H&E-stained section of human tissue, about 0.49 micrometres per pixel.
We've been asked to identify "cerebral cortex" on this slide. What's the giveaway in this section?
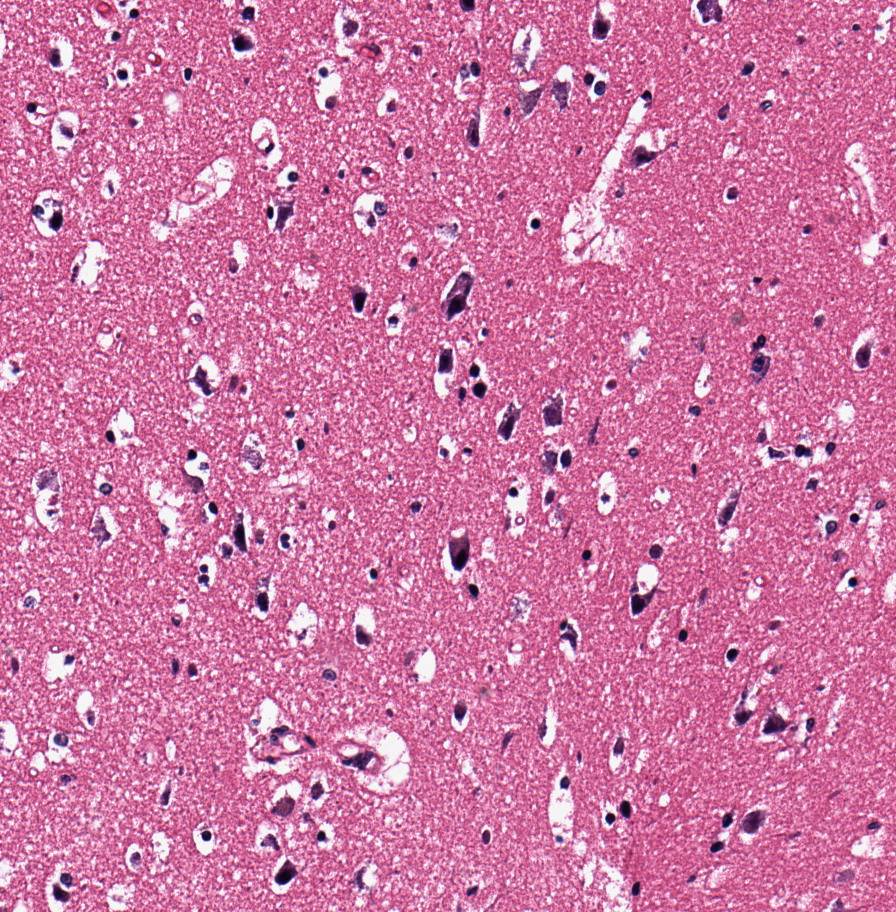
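Start with the larger cells: their cell bodies are darkly stained and angular, several triangular in outline, and these go with the cerebral cortex.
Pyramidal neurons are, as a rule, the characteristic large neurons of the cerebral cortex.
The cells lie singly and fairly evenly scattered across a pink, finely granular background matrix. Many small, round, dark nuclei with little or no visible cytoplasm are dotted throughout as well.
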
